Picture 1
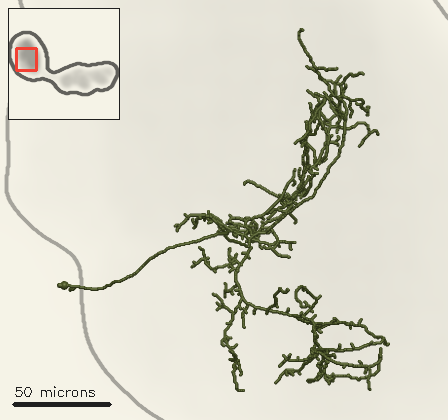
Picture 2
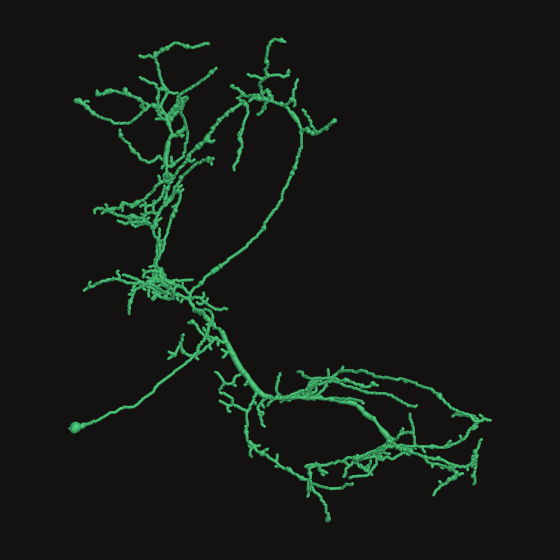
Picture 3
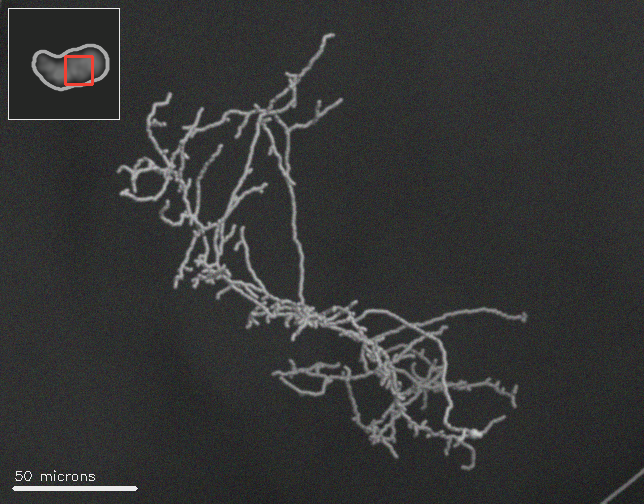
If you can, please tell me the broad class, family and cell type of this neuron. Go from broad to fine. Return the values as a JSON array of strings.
["central-brain intrinsic neuron", "hemilineage LALv1_ventral", "SAD044"]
